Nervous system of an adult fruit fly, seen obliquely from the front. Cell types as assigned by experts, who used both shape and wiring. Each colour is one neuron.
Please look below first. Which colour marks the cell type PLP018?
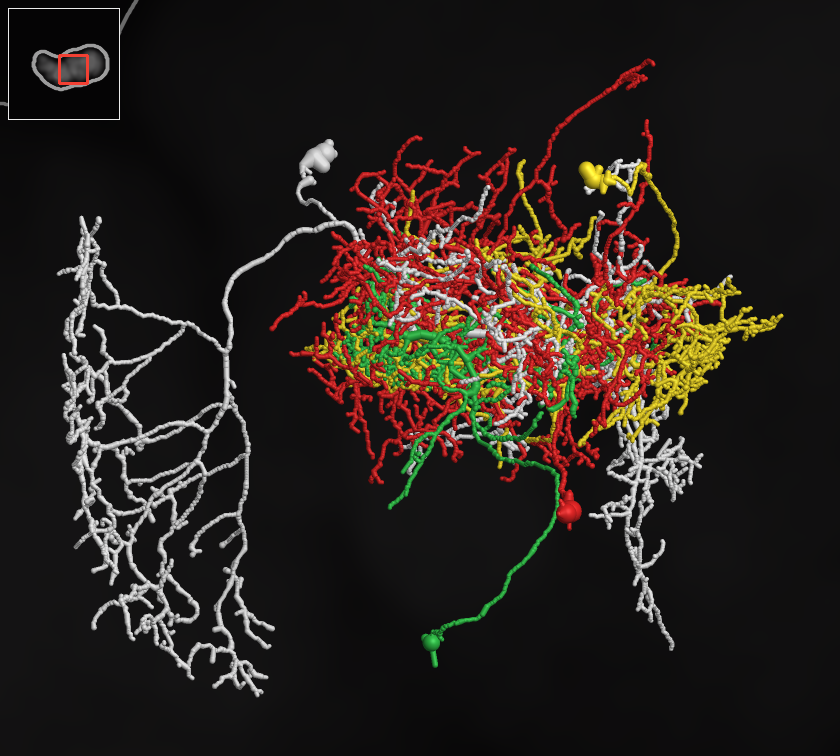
green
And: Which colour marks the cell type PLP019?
red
